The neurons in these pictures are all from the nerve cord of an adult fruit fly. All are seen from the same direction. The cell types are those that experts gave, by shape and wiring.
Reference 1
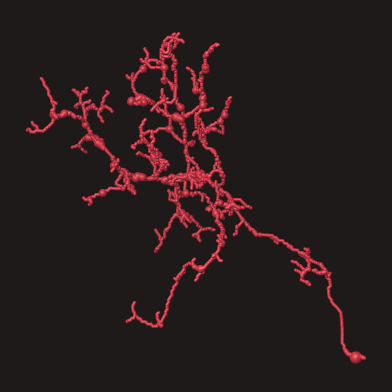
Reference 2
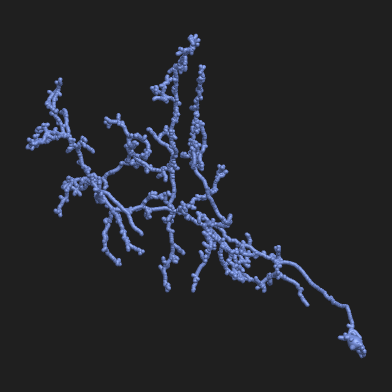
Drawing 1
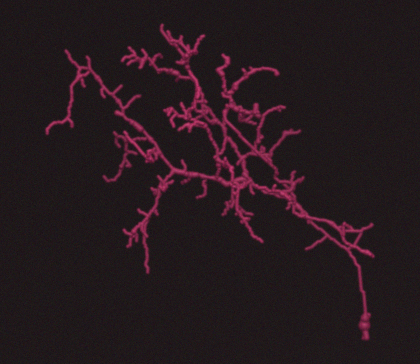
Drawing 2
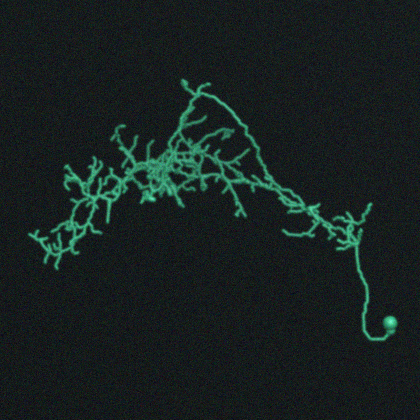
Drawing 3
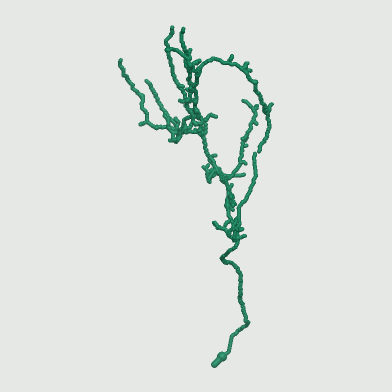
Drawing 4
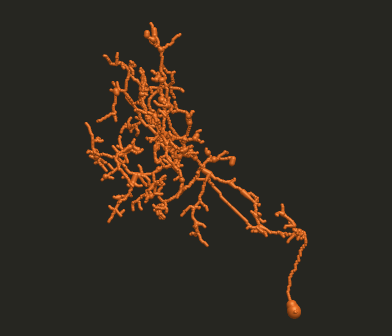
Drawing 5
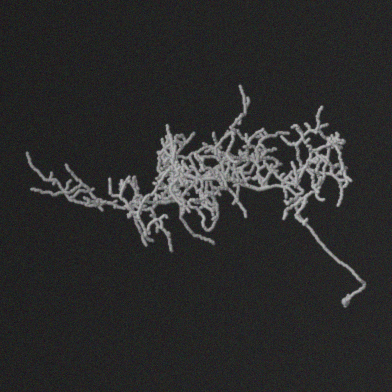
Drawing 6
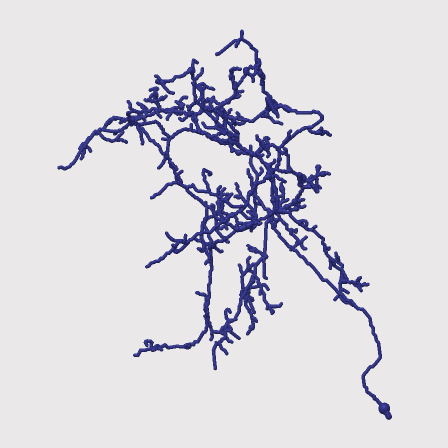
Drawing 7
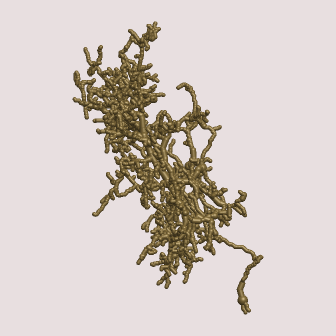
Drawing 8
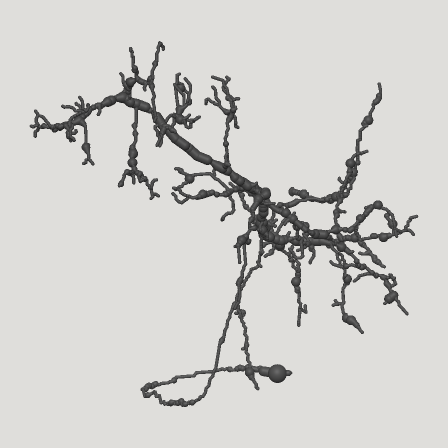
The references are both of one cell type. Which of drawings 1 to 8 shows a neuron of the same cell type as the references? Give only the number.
1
